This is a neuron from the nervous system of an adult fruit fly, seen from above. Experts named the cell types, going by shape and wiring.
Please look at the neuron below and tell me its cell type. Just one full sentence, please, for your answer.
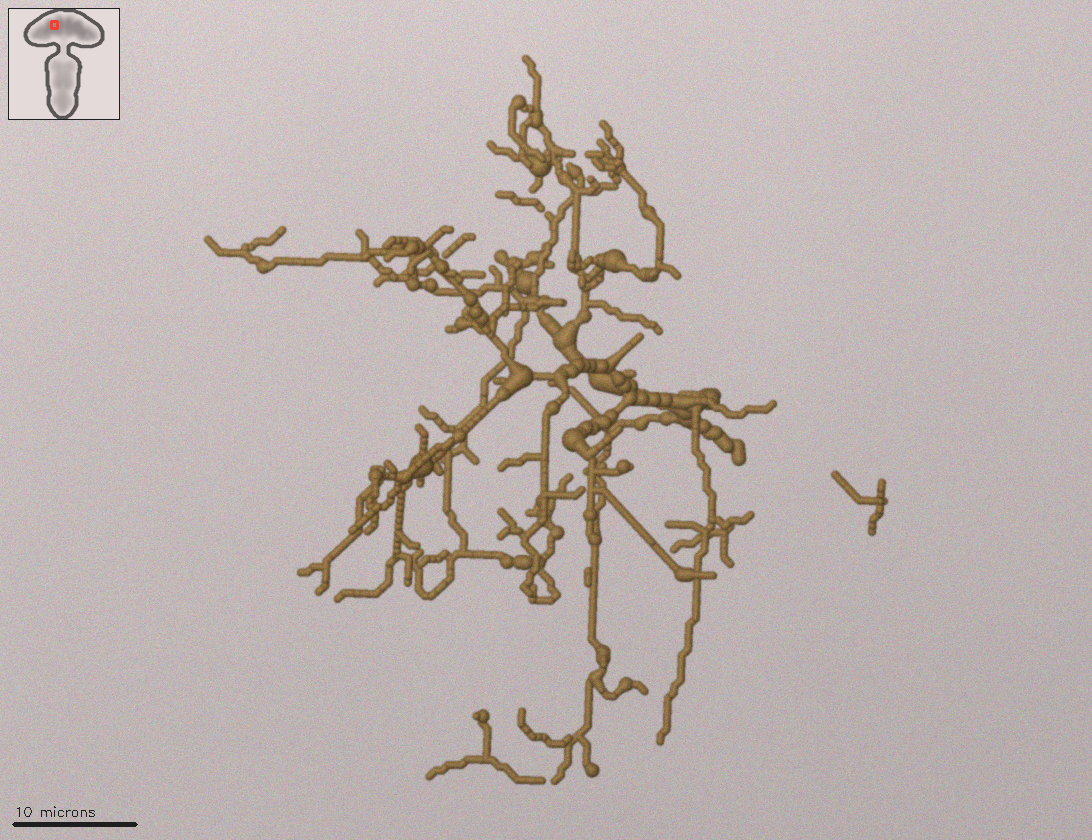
On the level of cell type, this neuron is PVLP201m_b.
